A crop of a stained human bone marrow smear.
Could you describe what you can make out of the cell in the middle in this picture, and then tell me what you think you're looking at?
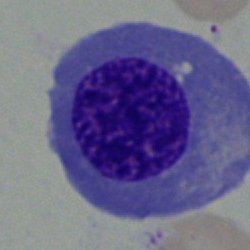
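An off-centre nucleus leaves a wider band of cytoplasm on the right side than on the left. Its chromatin is coarse and clumped, with dark purple masses separated by paler gaps. No distinct nucleolus is visible. A few small clear spots lie in the cytoplasm just above and to the right of the nucleus. The cell is an erythroblast.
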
